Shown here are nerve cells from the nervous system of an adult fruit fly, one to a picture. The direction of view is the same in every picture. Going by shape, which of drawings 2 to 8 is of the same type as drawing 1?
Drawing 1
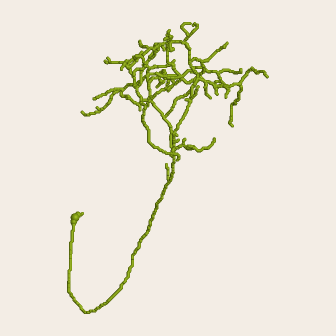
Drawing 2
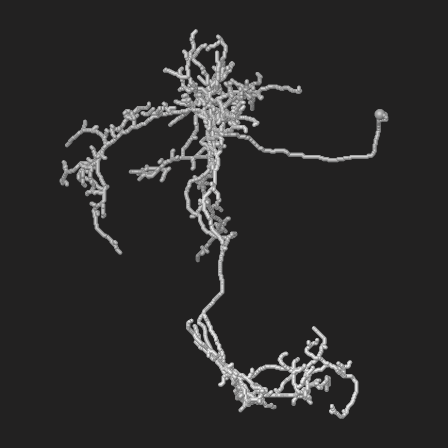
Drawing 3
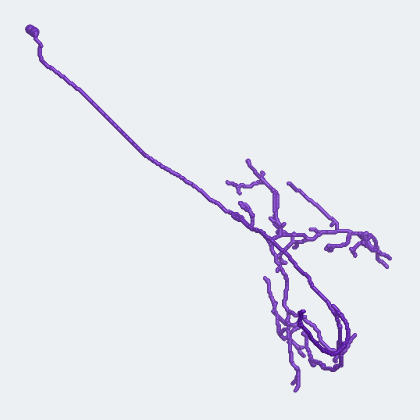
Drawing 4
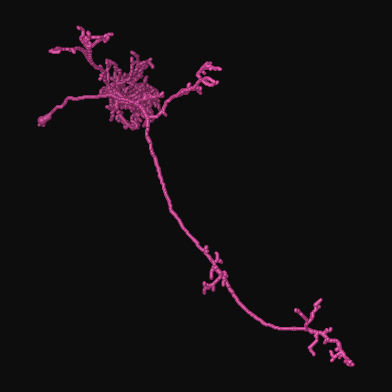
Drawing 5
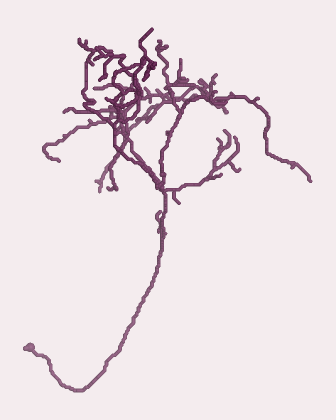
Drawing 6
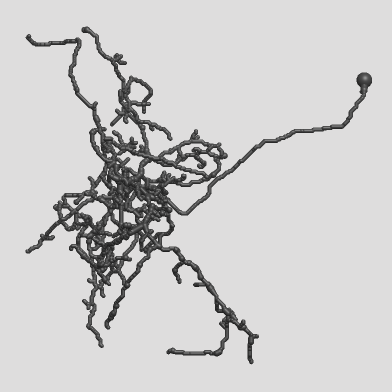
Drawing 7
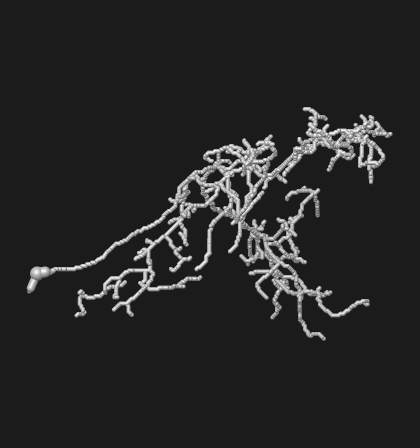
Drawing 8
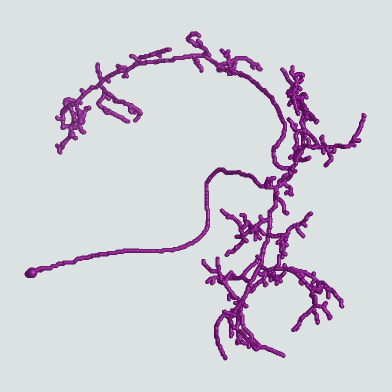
Drawing 5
